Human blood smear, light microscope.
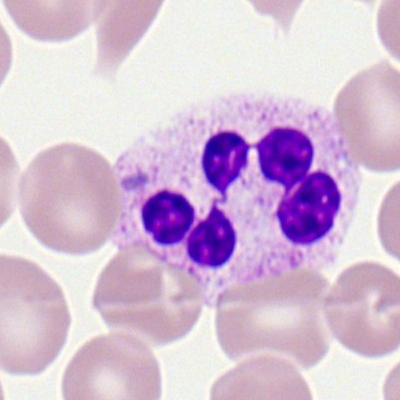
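Segmented neutrophil, centre of a stained human blood smear. The nucleus is divided into five separate lobes, the upper two linked by a thin thread of chromatin. Cytoplasm abundant, pale pinkish-lilac. Outline roughly round, with a slightly uneven edge.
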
